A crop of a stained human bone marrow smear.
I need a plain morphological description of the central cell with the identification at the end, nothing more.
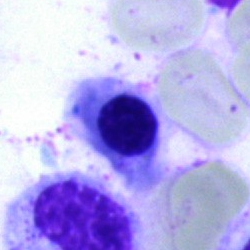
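Toward the upper right of the cell sits the nucleus, off-centre. No nucleolus can be seen within it. The cytoplasm is pale blue and shows no granules. The cell in question is an erythroblast.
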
